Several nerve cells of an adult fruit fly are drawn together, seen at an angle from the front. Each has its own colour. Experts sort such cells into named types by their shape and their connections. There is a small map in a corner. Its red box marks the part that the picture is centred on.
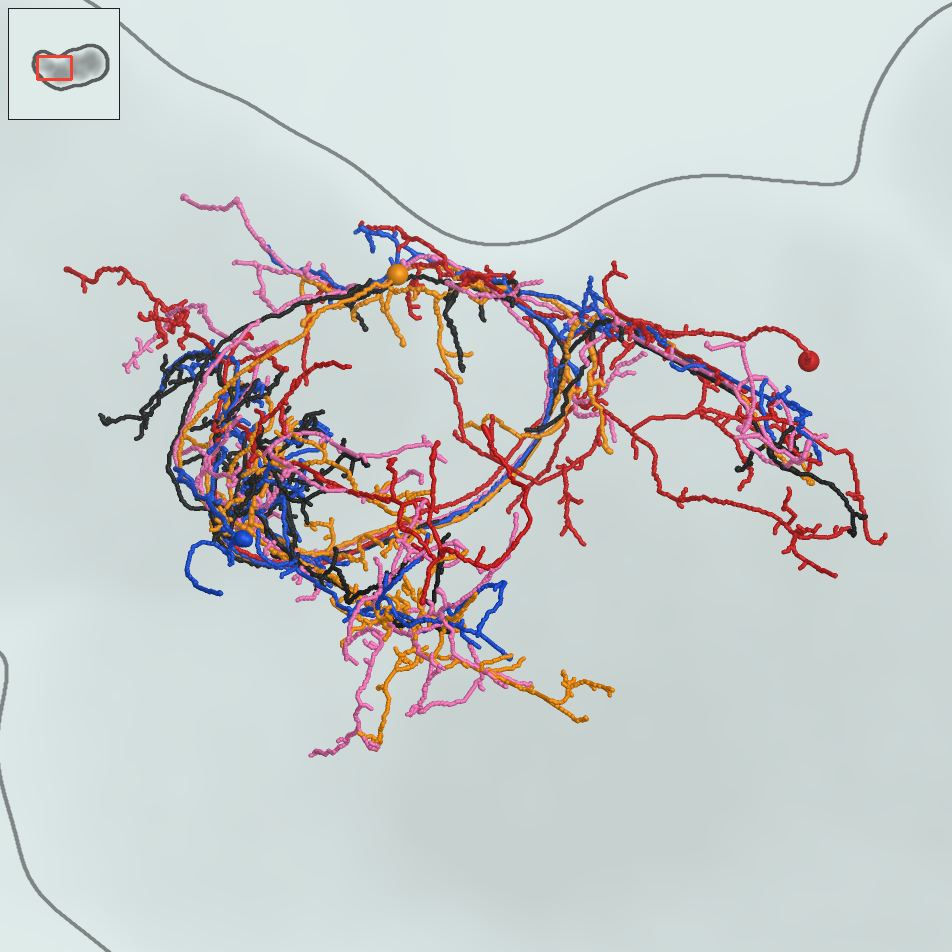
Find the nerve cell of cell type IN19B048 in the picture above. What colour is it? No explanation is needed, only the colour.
black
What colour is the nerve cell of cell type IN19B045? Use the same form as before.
orange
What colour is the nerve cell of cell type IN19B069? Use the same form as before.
blue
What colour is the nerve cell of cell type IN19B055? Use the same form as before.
pink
